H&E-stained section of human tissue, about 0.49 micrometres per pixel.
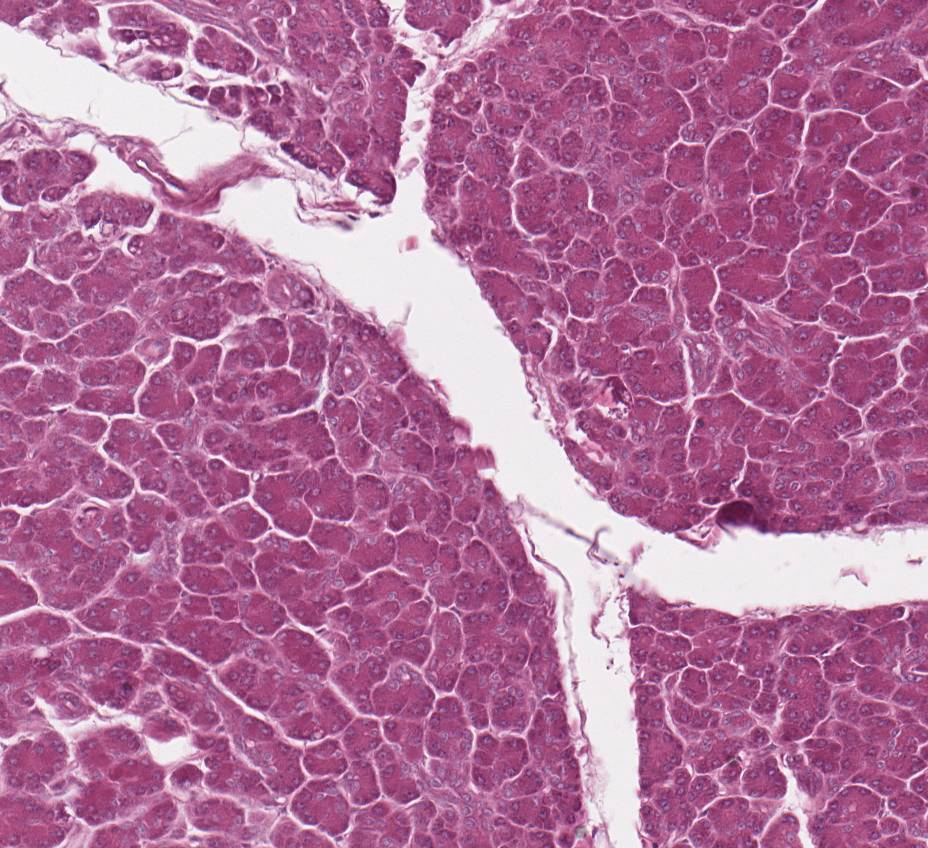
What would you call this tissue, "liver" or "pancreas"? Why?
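This tissue is pancreas. What decides is the arrangement: the large lobules, split by wide white clefts branching from the upper left toward the right and bottom centre, are packed with small rounded acini separated from one another by thin clear spaces.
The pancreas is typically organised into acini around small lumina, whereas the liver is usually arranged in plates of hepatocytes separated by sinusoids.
The acinar cells have abundant, deeply eosinophilic cytoplasm and small, round, evenly spaced nuclei.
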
